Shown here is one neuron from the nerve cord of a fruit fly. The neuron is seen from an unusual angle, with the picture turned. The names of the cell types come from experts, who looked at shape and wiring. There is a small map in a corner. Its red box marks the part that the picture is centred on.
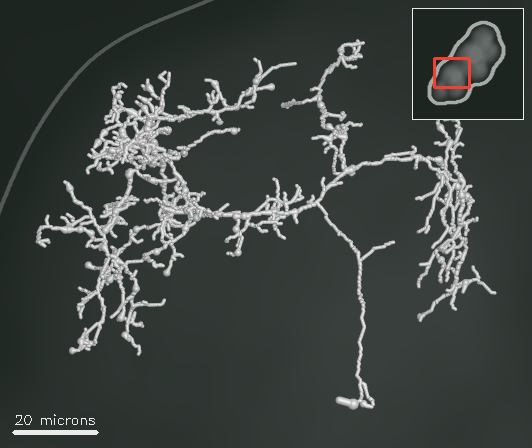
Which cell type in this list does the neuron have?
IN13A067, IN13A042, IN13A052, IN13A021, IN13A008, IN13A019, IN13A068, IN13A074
IN13A052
